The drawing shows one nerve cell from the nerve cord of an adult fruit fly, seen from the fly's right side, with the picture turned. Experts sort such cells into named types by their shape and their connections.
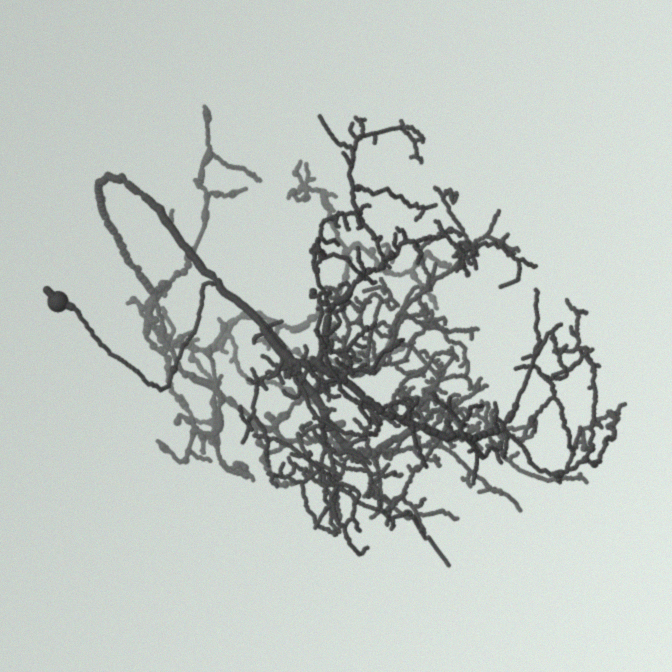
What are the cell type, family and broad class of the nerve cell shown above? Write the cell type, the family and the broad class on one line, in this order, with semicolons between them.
IN19B021; hemilineage 19B; nerve-cord intrinsic neuron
